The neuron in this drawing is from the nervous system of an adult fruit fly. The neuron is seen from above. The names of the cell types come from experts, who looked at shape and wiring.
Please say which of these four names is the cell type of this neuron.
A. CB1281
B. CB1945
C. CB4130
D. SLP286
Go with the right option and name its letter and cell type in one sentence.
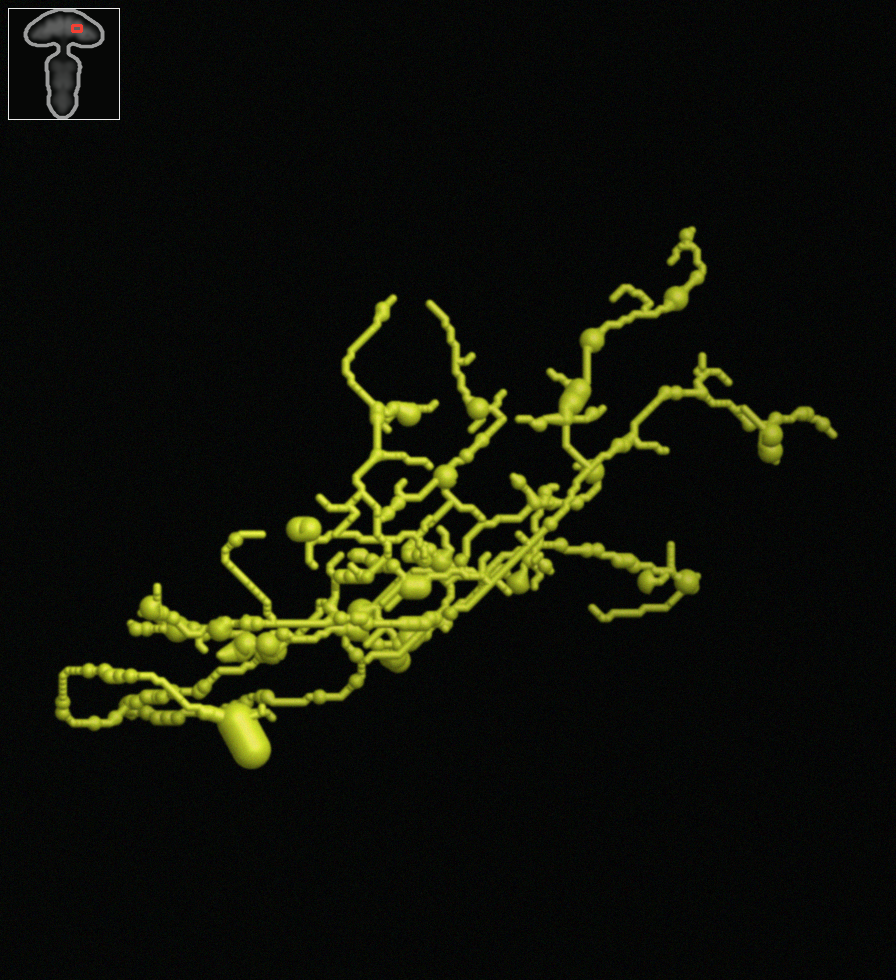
In cell type, the neuron corresponds to option C, CB4130.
